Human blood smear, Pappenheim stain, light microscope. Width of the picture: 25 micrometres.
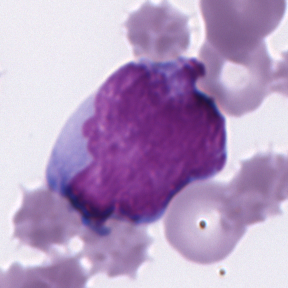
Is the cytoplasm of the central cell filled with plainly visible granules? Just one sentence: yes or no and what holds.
No, there is no granule to be seen in the cell's cytoplasm.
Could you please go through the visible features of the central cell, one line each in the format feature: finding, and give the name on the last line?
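Cytoplasm: pale blue crescent on the left side of the cell
Nucleus: broad, roughly square, ragged and uneven margin
Nuclear share: about 80% of the cell's area
Chromatin: purple, fine, evenly spread, no coarse dark clumps
Left border: a smooth curve
Cell: myeloblast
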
